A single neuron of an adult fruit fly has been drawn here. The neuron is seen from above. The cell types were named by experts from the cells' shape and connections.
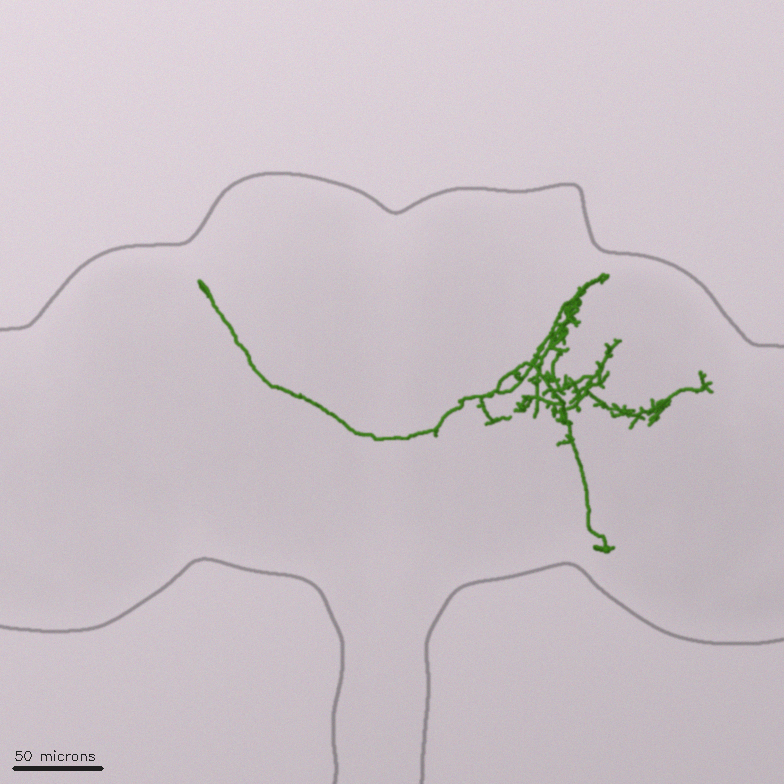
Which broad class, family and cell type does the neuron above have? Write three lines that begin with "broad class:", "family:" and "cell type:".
broad class: central-brain intrinsic neuron
family: hemilineage DL1_ventral
cell type: CB1842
